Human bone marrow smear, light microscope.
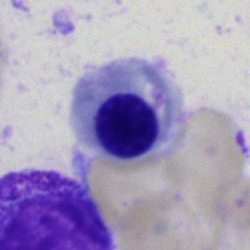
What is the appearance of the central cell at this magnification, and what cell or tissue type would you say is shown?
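The first thing I notice is that the nucleus sits low, leaving a wider band of cytoplasm above it. Its chromatin looks dense and very dark purple throughout. The cytoplasm is pale grey-blue, and I can't find any granules in it. I'd call this cell an erythroblast.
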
